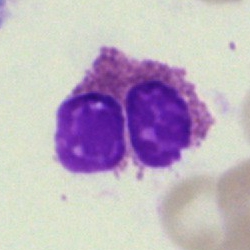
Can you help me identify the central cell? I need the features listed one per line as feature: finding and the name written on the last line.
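Outline: irregular and ragged
Nuclei: two, separate, lying side by side
Cytoplasm colour: pinkish-purple
Cytoplasm texture: fine and grainy
Cell type: eosinophil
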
